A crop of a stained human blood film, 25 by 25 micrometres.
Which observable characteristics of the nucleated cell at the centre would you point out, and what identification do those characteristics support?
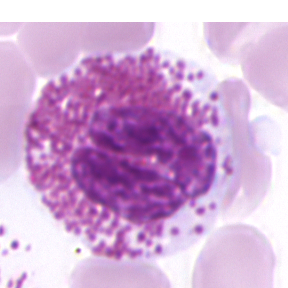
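Look how its cytoplasm is crammed with lots of coarse, round granules, all of them reddish-purple. The chromatin's dark purple and coarsely clumped. The nucleus sits over toward the right, and the granules are thickest just to the left of it. So that one's an eosinophil.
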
